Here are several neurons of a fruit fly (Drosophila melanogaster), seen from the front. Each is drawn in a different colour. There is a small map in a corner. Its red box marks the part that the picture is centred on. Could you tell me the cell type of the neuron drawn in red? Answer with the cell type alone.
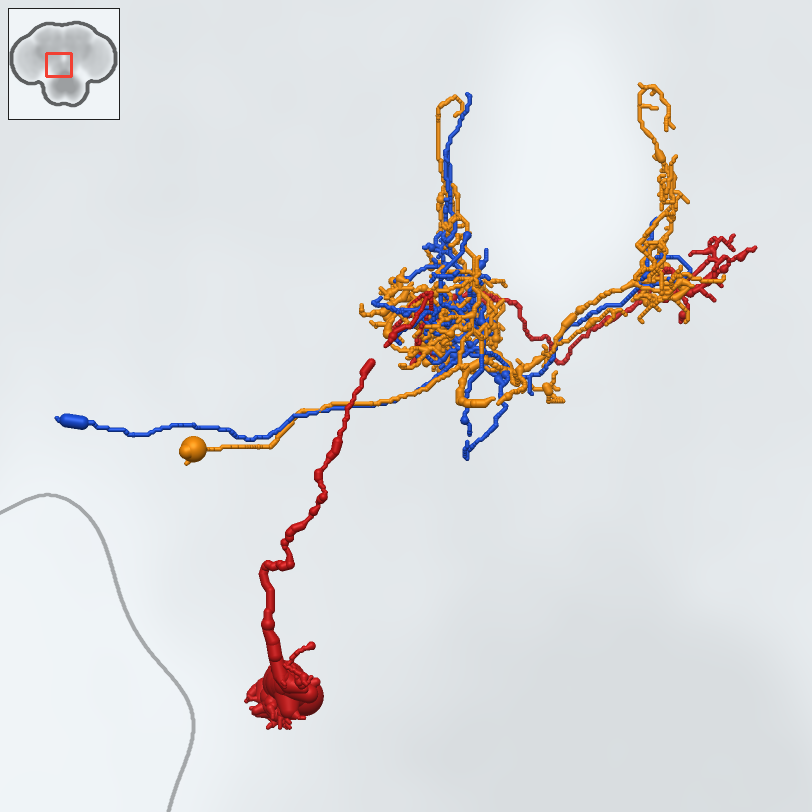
ISN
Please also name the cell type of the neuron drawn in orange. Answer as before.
PRW011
